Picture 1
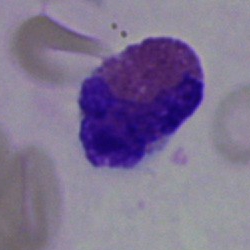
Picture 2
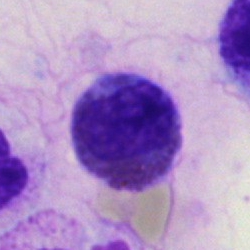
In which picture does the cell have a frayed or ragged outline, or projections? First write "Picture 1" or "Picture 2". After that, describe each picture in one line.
Picture 1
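Picture 1: The cell outline is roughly oval with a bumpy, uneven margin along the lower left.
Picture 2: The cell has a round, smooth outline.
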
